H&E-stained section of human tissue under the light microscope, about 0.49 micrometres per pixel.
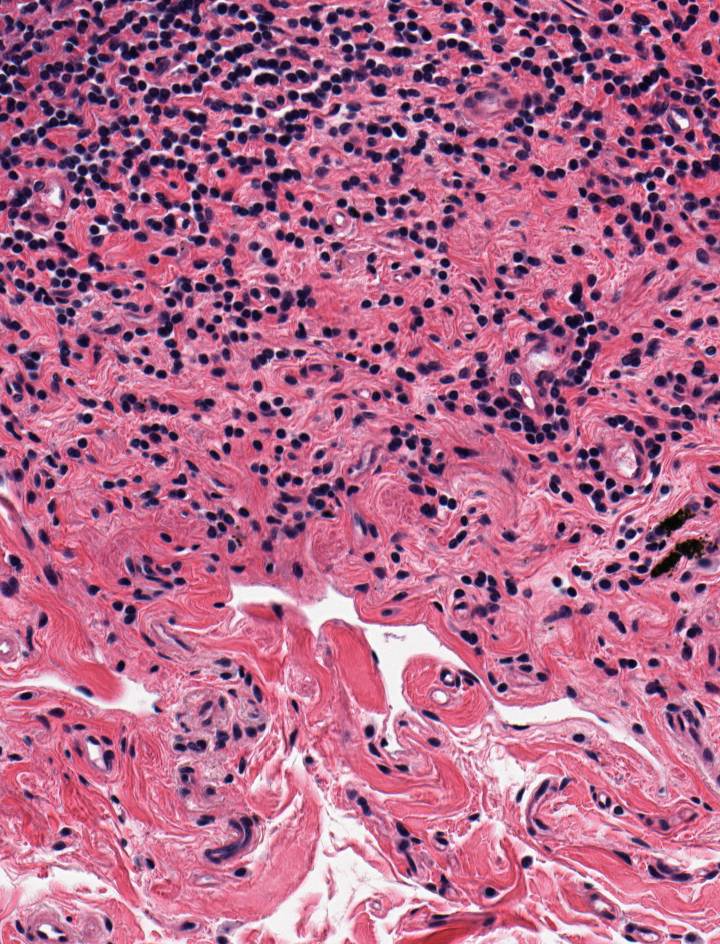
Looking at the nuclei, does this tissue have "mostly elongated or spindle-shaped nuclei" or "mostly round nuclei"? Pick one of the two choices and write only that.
Mostly round nuclei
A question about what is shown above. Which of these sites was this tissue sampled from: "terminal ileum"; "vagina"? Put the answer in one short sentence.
The site this tissue was sampled from is the terminal ileum.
